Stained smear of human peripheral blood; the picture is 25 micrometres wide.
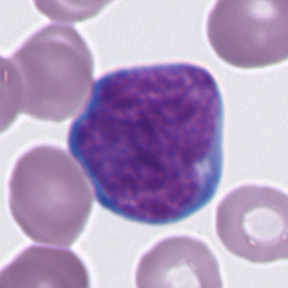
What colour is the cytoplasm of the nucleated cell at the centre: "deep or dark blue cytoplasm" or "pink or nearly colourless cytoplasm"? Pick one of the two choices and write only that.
Deep or dark blue cytoplasm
